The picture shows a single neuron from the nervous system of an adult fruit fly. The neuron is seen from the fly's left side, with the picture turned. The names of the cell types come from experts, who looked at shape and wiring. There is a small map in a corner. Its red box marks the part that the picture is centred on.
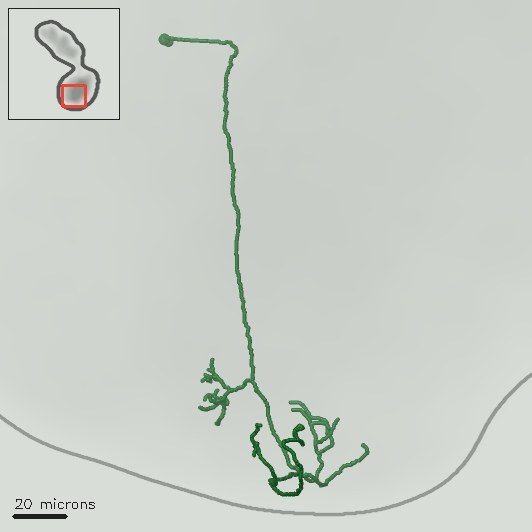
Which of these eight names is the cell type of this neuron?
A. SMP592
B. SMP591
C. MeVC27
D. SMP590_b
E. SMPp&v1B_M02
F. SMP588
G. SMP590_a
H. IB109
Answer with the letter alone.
G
